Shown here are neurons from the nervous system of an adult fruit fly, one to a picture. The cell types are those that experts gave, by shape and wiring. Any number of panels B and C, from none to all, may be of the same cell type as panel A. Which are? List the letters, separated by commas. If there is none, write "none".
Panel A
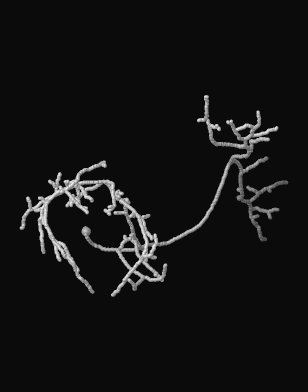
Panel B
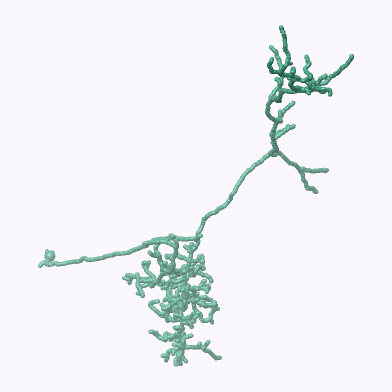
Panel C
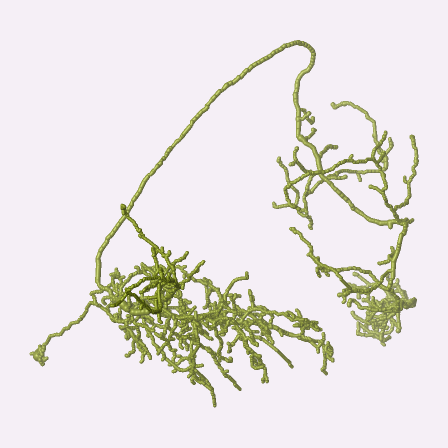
none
